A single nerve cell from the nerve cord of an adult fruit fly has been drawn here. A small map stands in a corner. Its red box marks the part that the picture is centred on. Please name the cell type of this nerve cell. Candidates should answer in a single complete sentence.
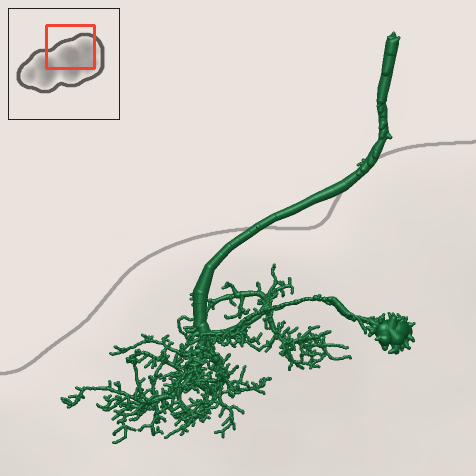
The cell type held by this nerve cell is b3 MN.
